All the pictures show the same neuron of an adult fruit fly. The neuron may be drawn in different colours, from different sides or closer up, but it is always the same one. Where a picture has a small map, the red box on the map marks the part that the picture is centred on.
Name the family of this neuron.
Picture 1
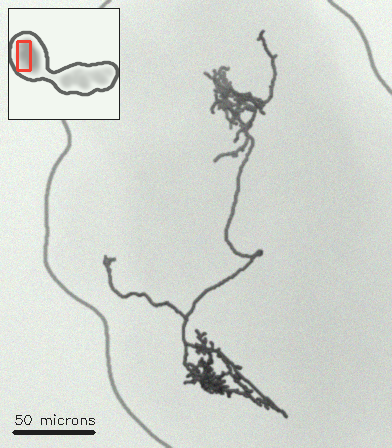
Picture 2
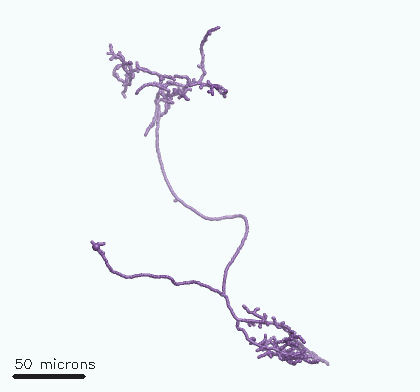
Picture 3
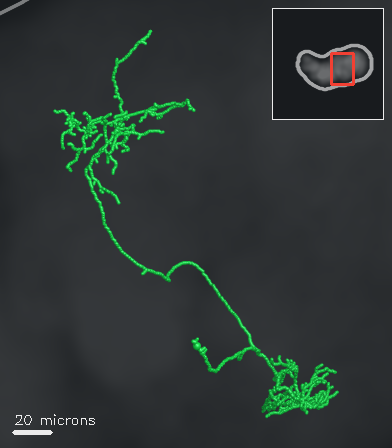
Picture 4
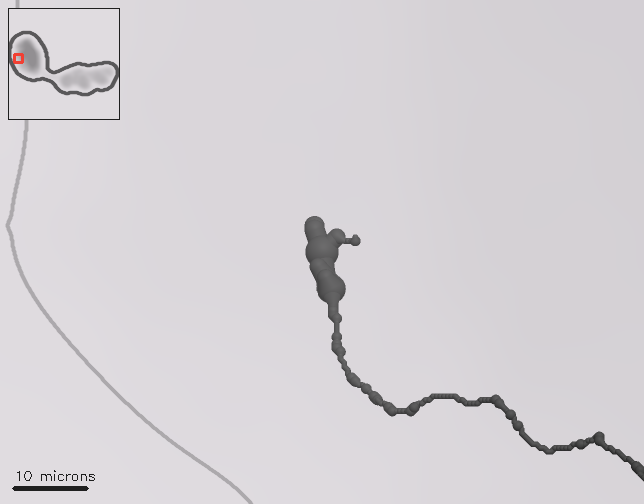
hemilineage ALl1_ventral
